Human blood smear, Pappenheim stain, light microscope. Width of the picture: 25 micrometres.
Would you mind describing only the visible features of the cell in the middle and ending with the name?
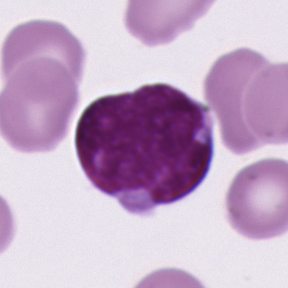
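Let's go over this cell slowly. Its outline is round. The nucleus takes up nearly the whole cell, so the cytoplasm is very scant, with almost none showing around the nucleus. Now look at the lower edge: a small pale lilac bulge sits there. Measured across, the cell comes to about 12 micrometres. This is a myeloblast.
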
